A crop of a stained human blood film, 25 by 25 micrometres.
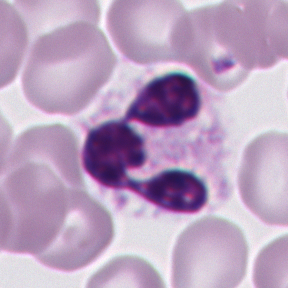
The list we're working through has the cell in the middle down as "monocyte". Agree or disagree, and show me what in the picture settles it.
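Look first at the nucleus: it is split into three separate lobes, linked by thin strands of nuclear material. That makes this a segmented neutrophil, not a monocyte.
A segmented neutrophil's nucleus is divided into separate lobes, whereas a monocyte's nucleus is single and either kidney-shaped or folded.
The cytoplasm here is pale pinkish-lilac, which also speaks against monocyte.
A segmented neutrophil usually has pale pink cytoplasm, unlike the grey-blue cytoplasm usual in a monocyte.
Fine, small lilac granules are scattered through that cytoplasm, in keeping with segmented neutrophil.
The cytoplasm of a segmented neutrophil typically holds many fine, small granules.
The chromatin is dark purple and densely clumped, and no nucleoli can be seen.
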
